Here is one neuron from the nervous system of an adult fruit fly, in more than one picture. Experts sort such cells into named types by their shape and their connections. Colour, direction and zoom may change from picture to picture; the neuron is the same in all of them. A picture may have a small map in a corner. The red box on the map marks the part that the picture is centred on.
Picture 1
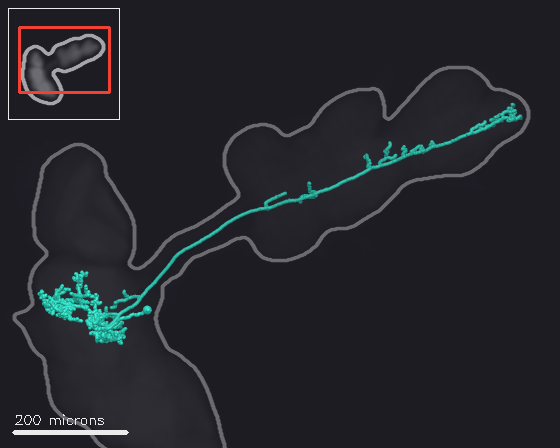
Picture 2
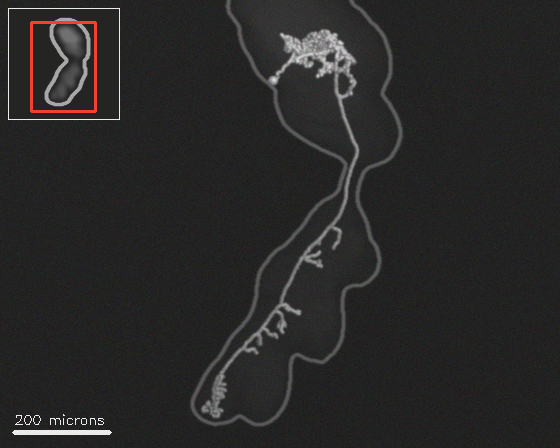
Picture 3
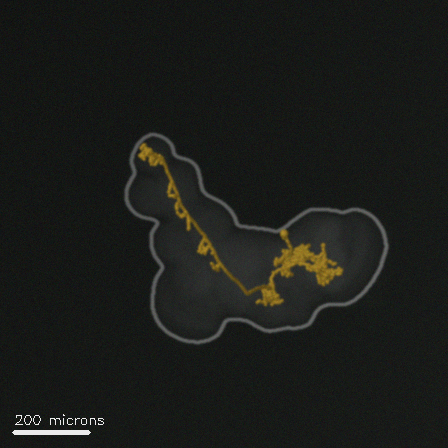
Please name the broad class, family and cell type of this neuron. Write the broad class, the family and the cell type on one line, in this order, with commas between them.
descending neuron, DNpe, DNpe040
